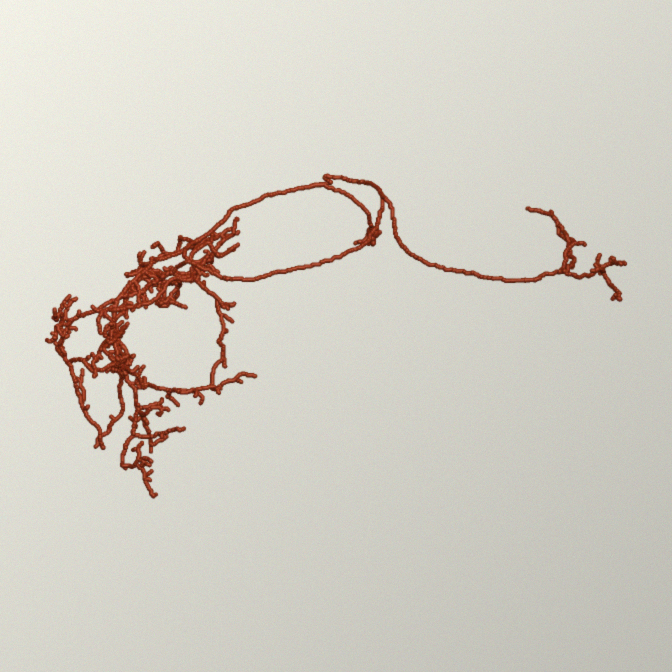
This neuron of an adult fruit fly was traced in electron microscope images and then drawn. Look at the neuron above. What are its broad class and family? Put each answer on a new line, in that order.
central-brain intrinsic neuron
hemilineage SMPad1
